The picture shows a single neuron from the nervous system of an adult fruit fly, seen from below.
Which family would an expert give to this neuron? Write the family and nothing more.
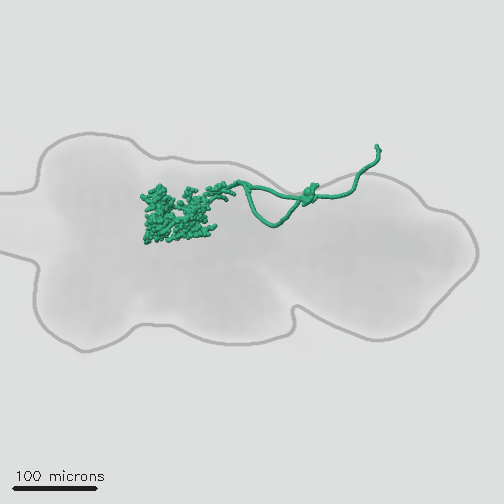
hemilineage 03B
